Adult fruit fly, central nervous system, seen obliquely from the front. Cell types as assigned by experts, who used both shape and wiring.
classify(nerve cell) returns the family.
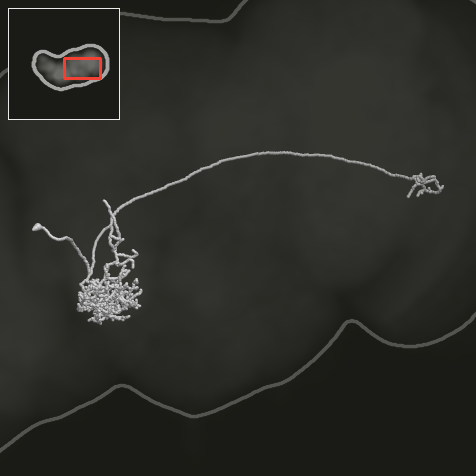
hemilineage VLPl&d1_lateral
